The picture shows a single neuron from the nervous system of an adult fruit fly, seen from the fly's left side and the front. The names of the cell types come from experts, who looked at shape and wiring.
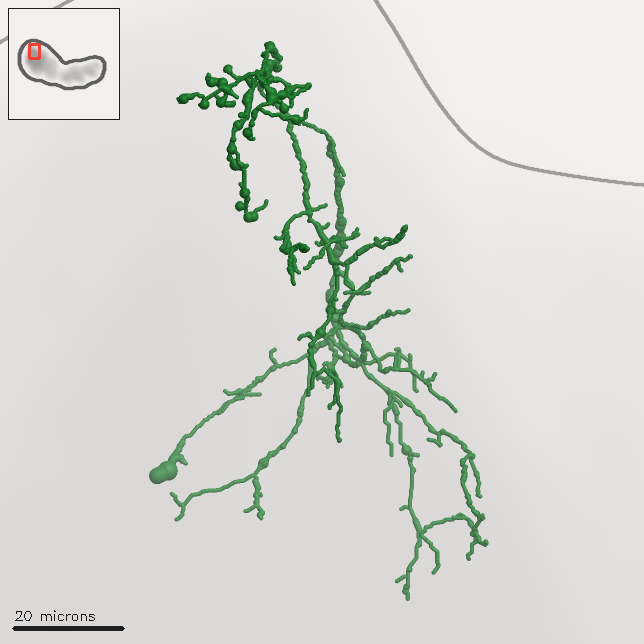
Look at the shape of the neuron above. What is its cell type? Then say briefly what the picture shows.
The cell type is CB3141. It is a central-brain intrinsic neuron. The cell body is at the lower left of the picture. From top to bottom in the picture it spans about 100 microns. Dozens of branch ends can be seen.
